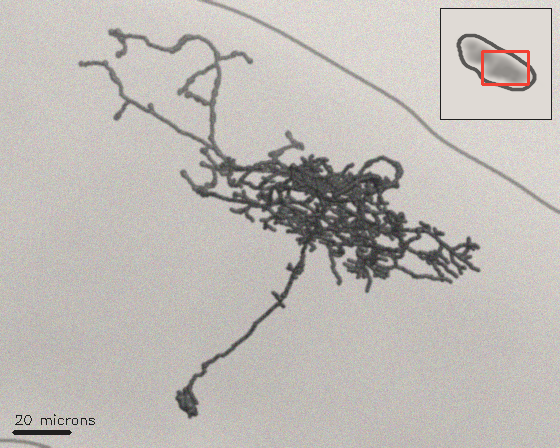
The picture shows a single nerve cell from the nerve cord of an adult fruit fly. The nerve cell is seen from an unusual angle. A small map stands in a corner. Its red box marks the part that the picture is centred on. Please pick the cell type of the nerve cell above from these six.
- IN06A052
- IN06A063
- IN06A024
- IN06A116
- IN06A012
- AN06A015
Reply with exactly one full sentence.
The nerve cell here falls under cell type IN06A024.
